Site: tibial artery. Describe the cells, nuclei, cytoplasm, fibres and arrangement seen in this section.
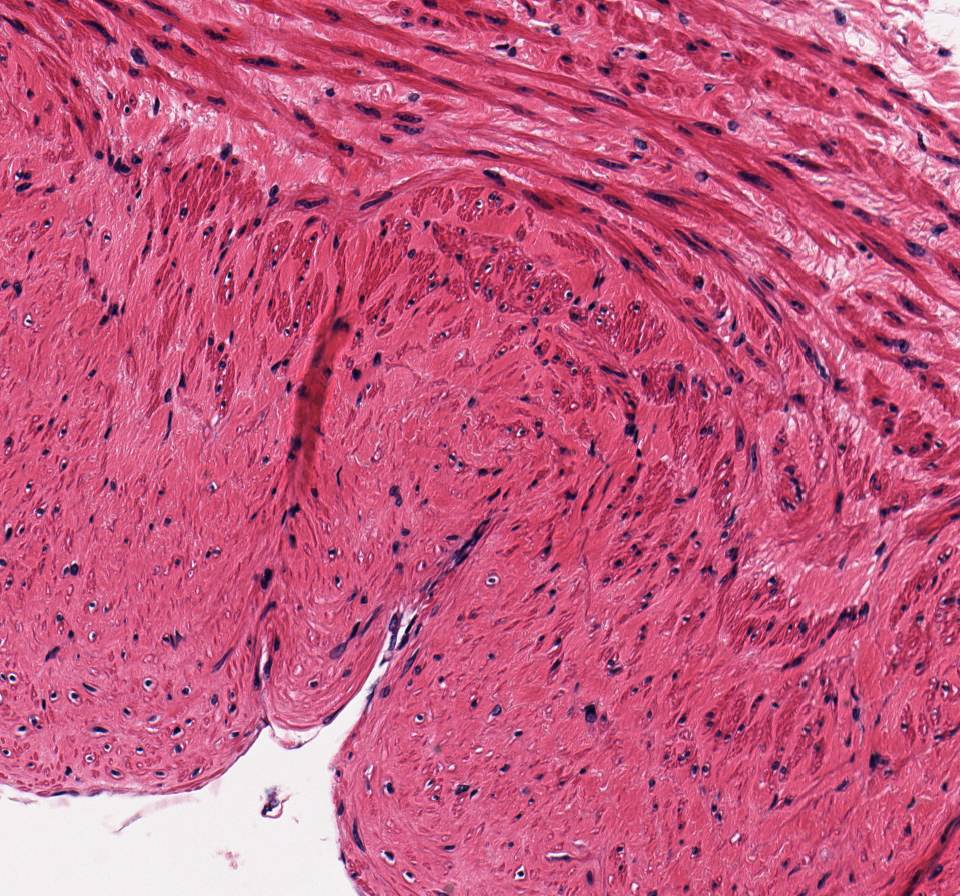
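A band of lengthwise-running muscle fibres crosses the top of the field, arching from the upper left toward the right. Within this band the nuclei are elongated and cigar-shaped, lying parallel to the fibres. In the lower half the fibres are mostly cut across, so their nuclei appear as round dots. Many of these round nuclei sit within small clear halos.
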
